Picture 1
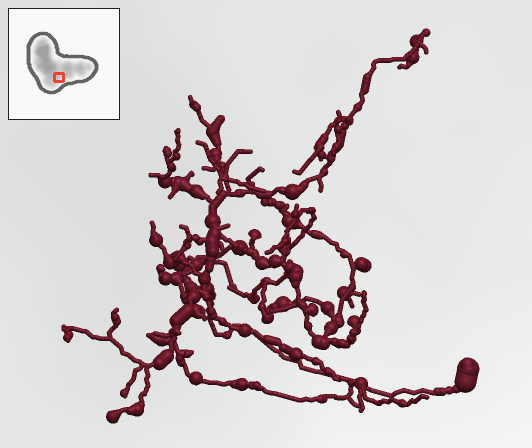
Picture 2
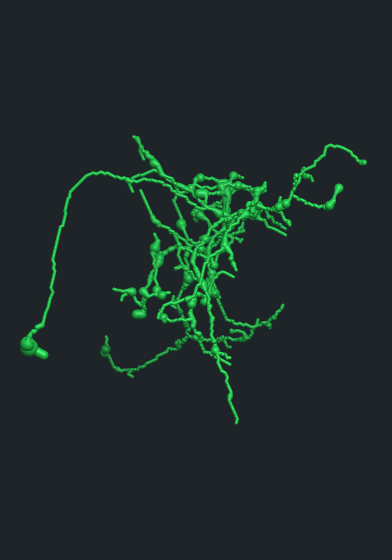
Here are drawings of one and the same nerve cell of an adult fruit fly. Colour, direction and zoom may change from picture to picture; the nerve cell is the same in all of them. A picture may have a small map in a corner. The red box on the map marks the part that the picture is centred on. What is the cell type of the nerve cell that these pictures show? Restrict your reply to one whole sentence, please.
The cell type name for this nerve cell is IN01B049.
